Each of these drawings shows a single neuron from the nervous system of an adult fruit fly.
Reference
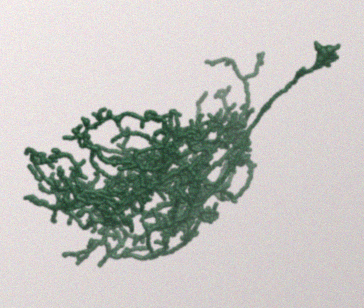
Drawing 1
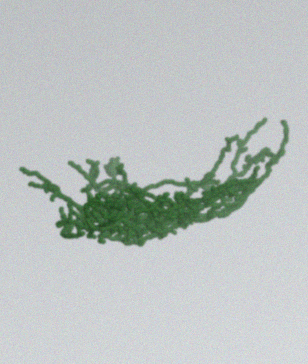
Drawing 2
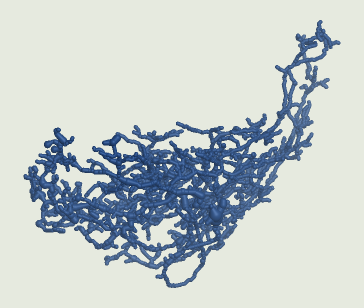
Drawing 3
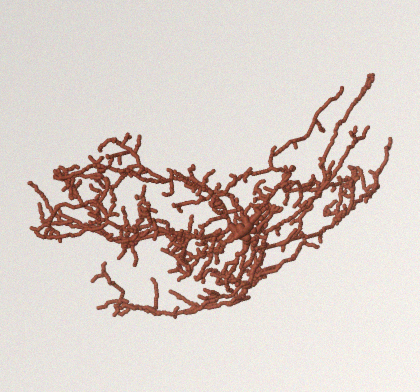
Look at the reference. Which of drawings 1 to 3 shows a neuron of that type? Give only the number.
2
